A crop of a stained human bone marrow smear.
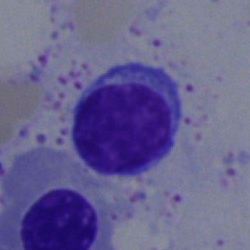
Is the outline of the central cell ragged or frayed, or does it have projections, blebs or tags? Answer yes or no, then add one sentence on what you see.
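No. The cell outline is roughly round and smooth.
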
